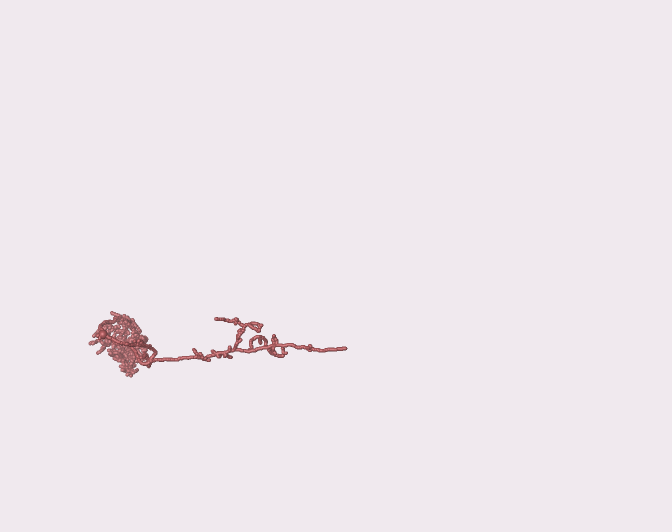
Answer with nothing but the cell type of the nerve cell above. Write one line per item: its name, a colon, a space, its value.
cell type: LoVP18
